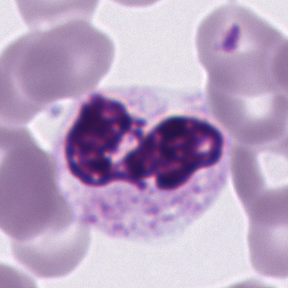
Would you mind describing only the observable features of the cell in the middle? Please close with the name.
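Looking at the nucleus, I see it divided into two large lobes, lying side by side from left to right. I can't make out any nucleoli. Most of the cytoplasm sits below the nucleus. So this is a segmented neutrophil.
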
